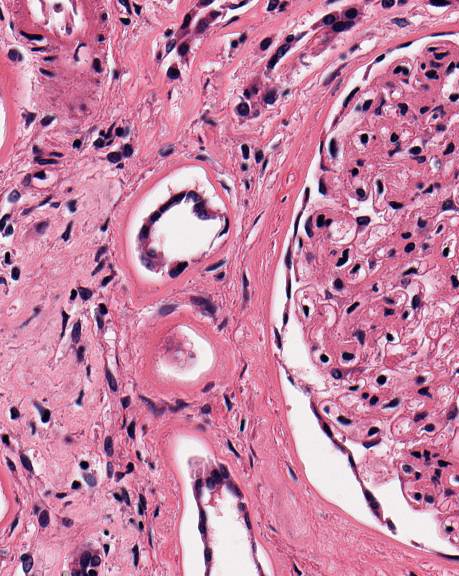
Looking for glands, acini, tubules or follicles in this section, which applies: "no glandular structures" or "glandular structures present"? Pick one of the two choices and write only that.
Glandular structures present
